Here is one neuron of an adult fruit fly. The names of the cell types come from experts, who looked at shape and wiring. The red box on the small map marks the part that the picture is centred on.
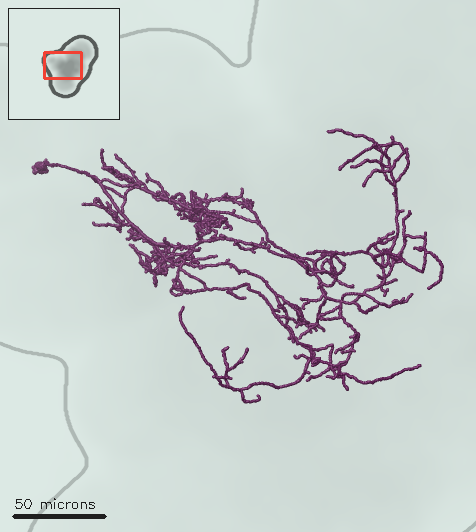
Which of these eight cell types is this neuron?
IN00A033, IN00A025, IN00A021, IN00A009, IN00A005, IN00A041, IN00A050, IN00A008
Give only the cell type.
IN00A008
